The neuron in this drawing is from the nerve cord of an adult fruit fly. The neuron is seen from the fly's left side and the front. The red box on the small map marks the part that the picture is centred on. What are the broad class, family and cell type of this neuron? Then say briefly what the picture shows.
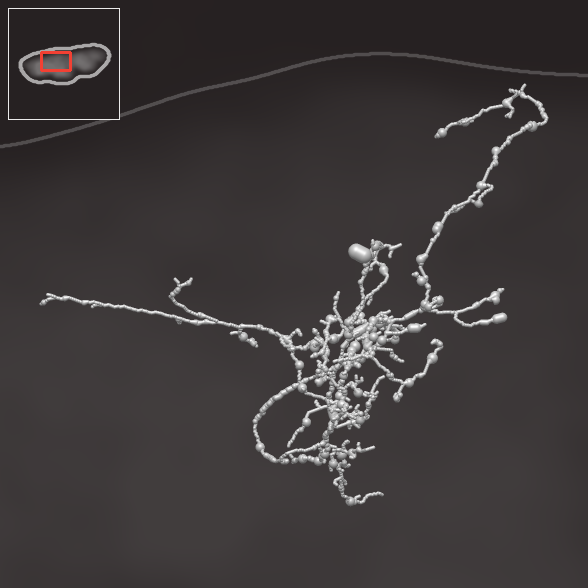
This is a nerve-cord intrinsic neuron. Its family is hemilineage 17A. Its cell type is IN17A107. Dozens of branch ends can be seen. As drawn here it is about as wide as it is tall.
